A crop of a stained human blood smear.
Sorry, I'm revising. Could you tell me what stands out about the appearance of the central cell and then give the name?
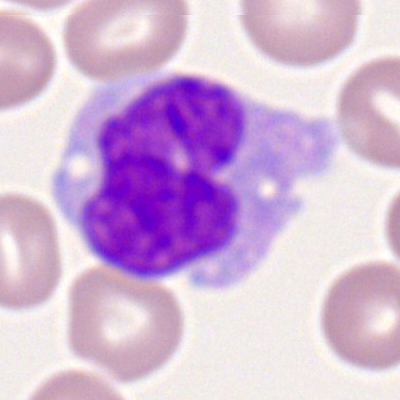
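Irregular outline; ragged cytoplasmic extension on right side. Chromatin dark purple, mottled, lighter patches between denser areas. Cytoplasm pale greyish-blue. Two small clear vacuoles, one each side of nucleus. Cell: monocyte.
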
